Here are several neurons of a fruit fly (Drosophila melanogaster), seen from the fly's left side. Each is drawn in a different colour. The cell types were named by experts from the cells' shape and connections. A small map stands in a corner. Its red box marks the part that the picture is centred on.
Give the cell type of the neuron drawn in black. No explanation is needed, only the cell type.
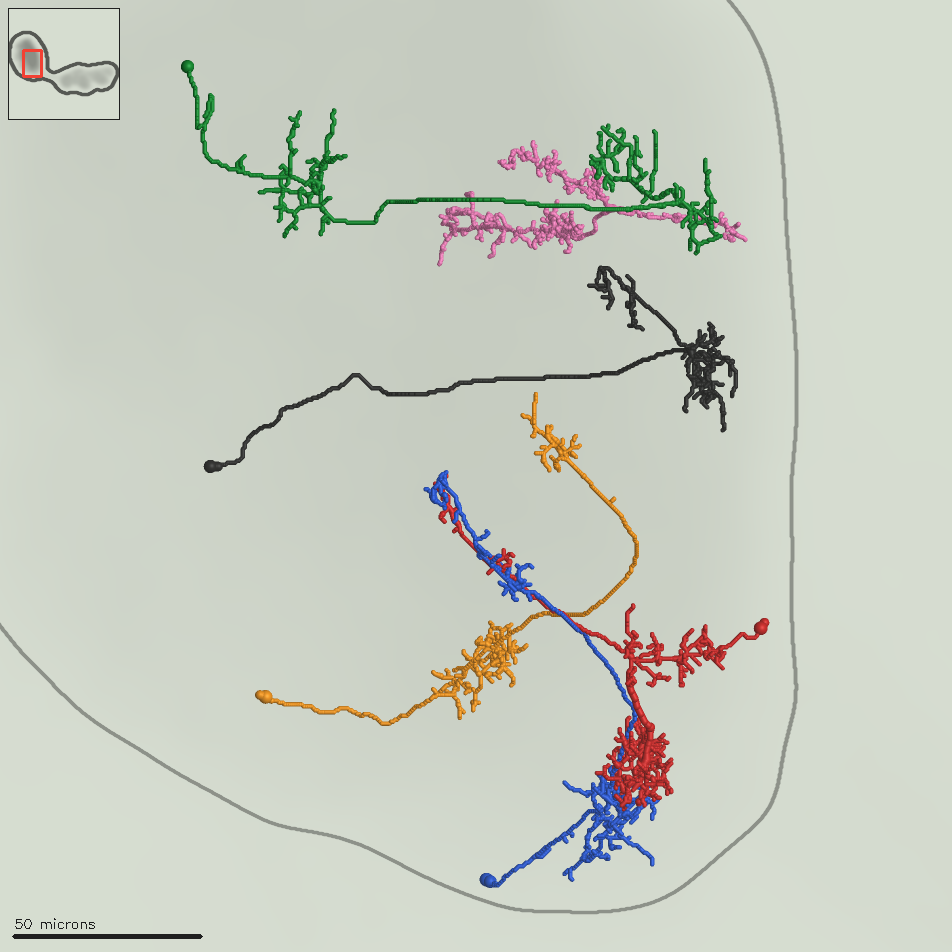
TmY20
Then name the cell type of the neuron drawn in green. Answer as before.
TmY17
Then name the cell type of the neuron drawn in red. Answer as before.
Y3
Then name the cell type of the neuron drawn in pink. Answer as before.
TmY5a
